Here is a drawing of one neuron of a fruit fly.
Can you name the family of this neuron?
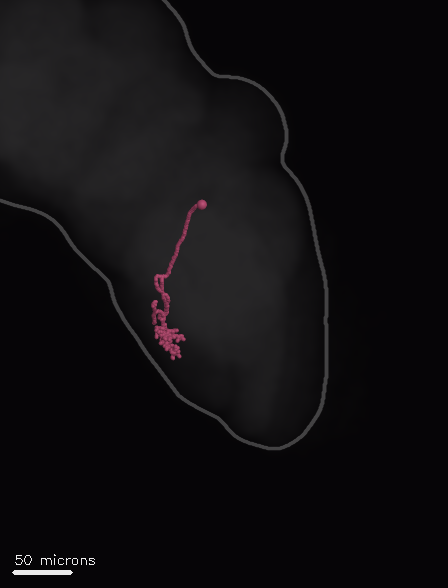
Li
